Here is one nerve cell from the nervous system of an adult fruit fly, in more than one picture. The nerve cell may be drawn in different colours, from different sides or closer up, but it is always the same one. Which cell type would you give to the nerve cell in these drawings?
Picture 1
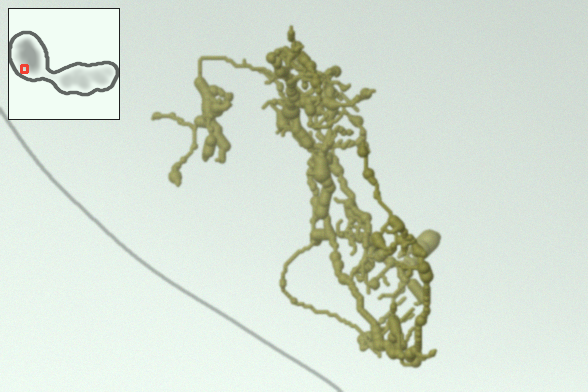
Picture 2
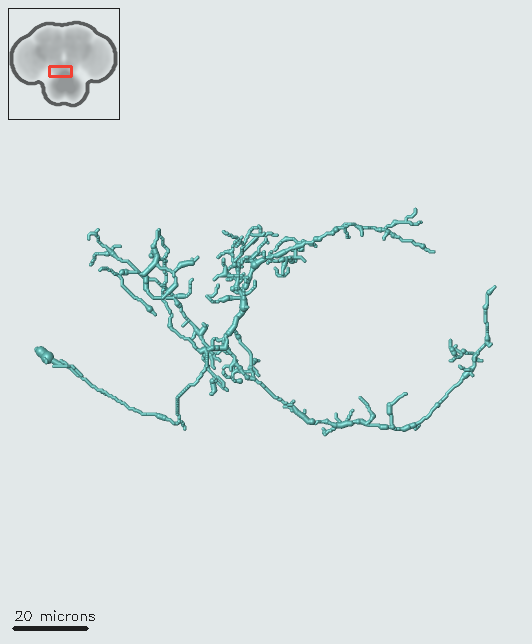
GNG232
